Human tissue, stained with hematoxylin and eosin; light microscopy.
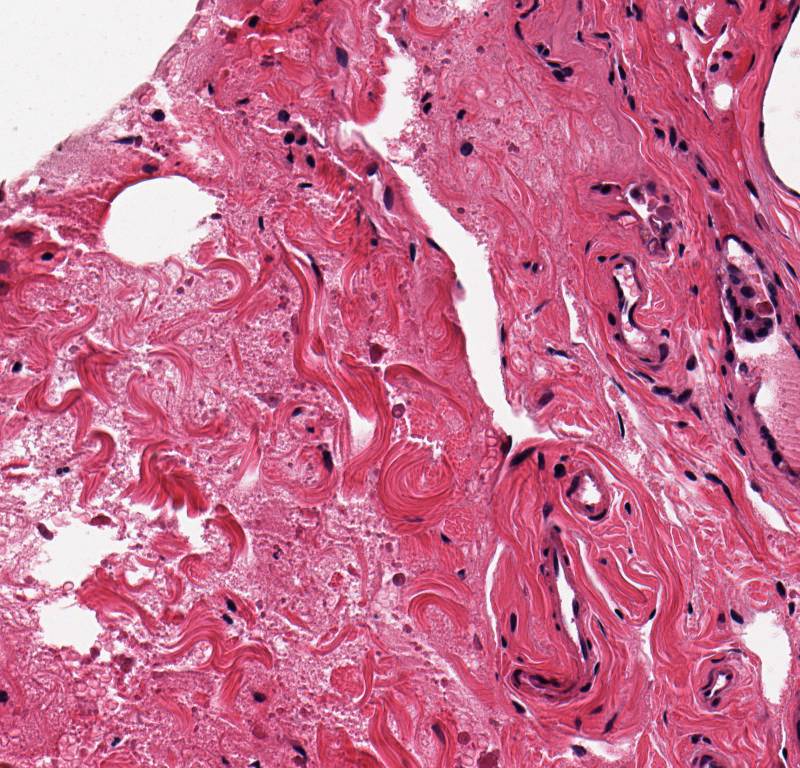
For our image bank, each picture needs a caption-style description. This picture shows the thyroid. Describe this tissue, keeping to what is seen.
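Entire field: pink fibrous connective tissue, no epithelium. Left half: short, wavy, curled collagen bundles, loosely set in a paler granular background. Right half: more compact collagen in concentric layers around small vessels. Nuclei sparse, mostly small, dark, spindle-shaped, scattered between fibres.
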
